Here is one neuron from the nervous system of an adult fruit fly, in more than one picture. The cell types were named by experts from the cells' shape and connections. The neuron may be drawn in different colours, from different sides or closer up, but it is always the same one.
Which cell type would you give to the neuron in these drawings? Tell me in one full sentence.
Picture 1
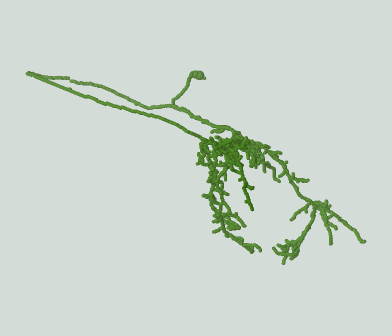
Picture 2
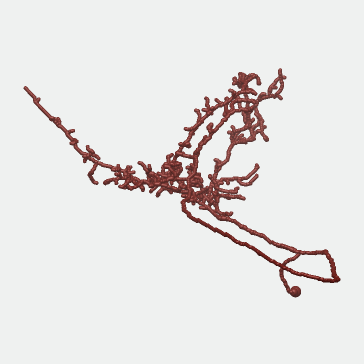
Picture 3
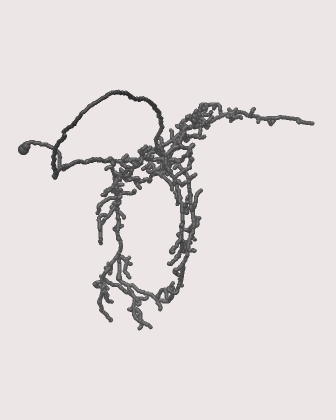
Included in the cell type CB4070 is this neuron.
